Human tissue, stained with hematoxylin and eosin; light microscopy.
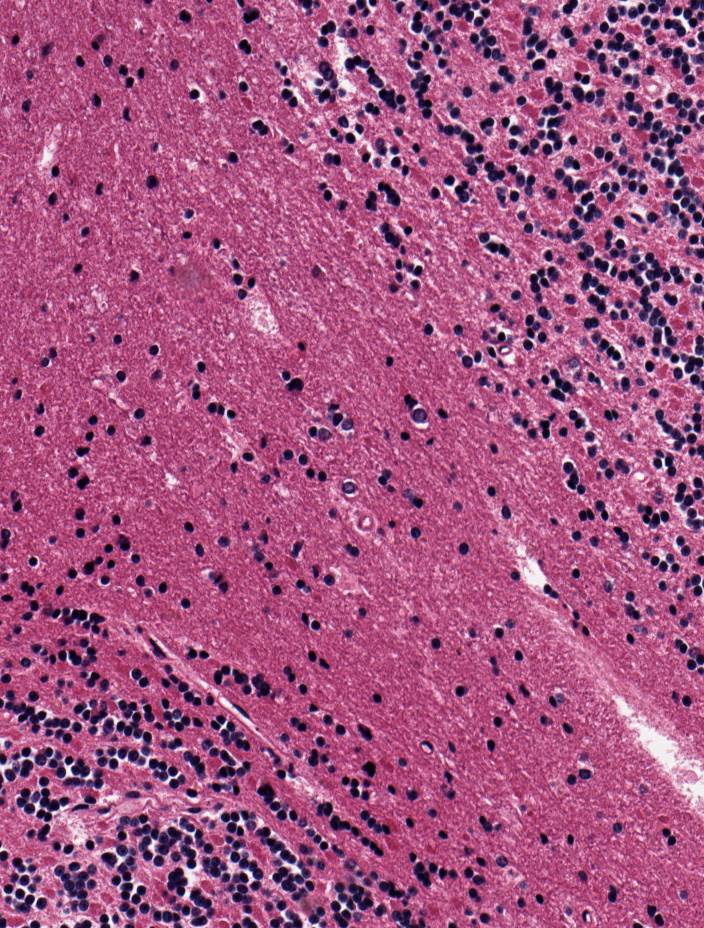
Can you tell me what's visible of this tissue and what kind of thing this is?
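Broad pale pink fibrillary band runs diagonally, upper left to lower right. Densely cellular zones top right and bottom left, packed with small round dark-blue nuclei, scant cytoplasm. Band background finely granular, fibrillary pink; no collagen bundles. Several mid-band nuclei with clear perinuclear halos. Cerebellum.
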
